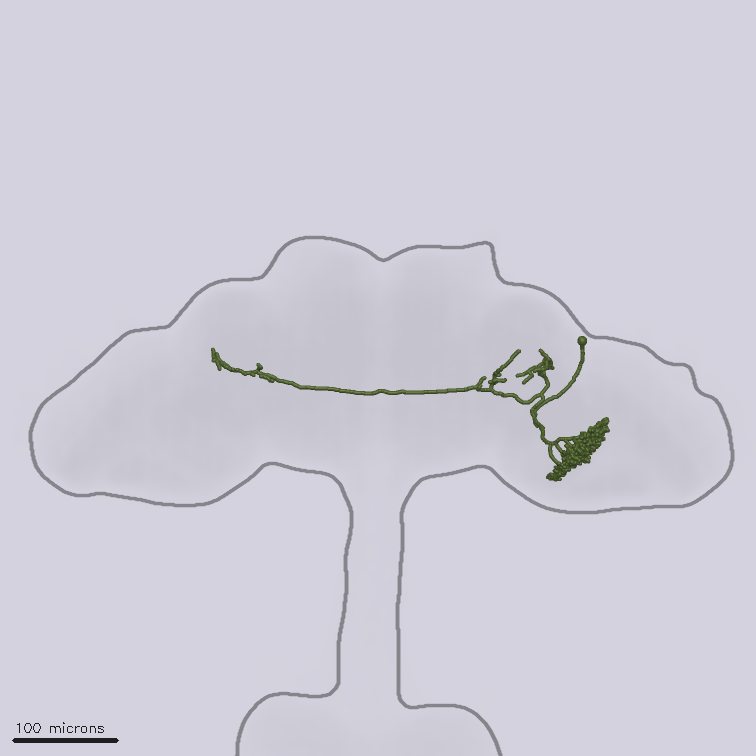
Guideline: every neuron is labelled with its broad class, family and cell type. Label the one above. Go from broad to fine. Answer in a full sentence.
A visual projection neuron of the LT family, type LT60.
